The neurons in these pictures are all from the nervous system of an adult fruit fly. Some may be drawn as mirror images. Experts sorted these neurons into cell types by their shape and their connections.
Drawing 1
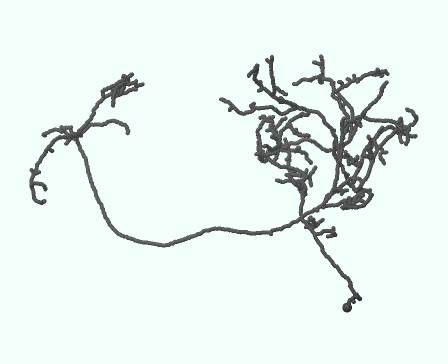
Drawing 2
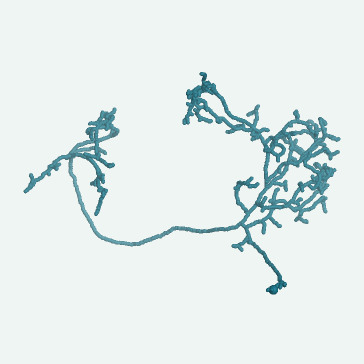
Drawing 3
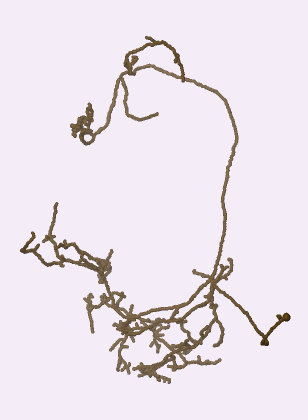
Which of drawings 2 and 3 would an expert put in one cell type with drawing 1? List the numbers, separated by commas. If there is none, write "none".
2, 3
